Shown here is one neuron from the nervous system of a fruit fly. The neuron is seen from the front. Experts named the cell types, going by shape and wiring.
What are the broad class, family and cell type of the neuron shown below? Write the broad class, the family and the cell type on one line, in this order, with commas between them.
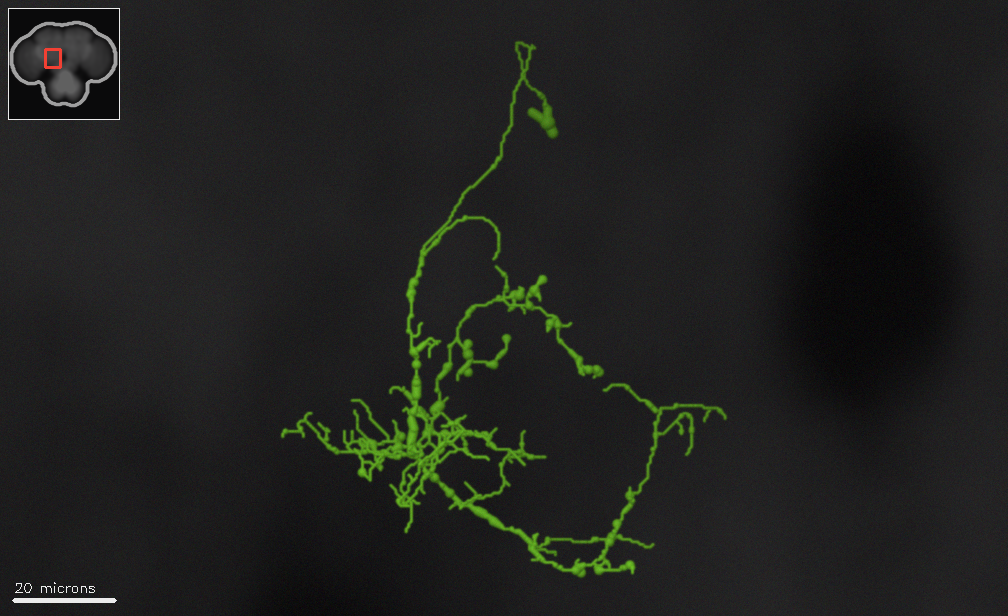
central-brain intrinsic neuron, hemilineage DM5_ventral, WED161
